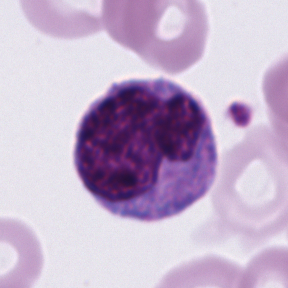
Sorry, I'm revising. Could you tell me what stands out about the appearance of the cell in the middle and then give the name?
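An indentation marks the lower right side of the nucleus. The cytoplasm is widest at the lower right of the cell and has a fine, faint granularity, with no vacuoles seen. The cell is a monocyte.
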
